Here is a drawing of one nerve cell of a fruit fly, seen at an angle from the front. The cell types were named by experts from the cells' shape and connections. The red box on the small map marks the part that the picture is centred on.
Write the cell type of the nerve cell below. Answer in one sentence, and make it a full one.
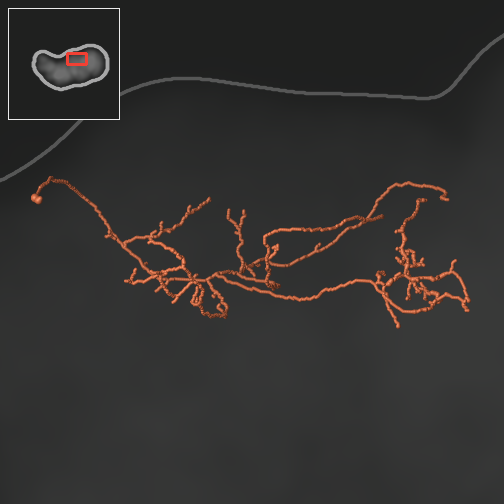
This nerve cell falls under the cell type SMP209.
